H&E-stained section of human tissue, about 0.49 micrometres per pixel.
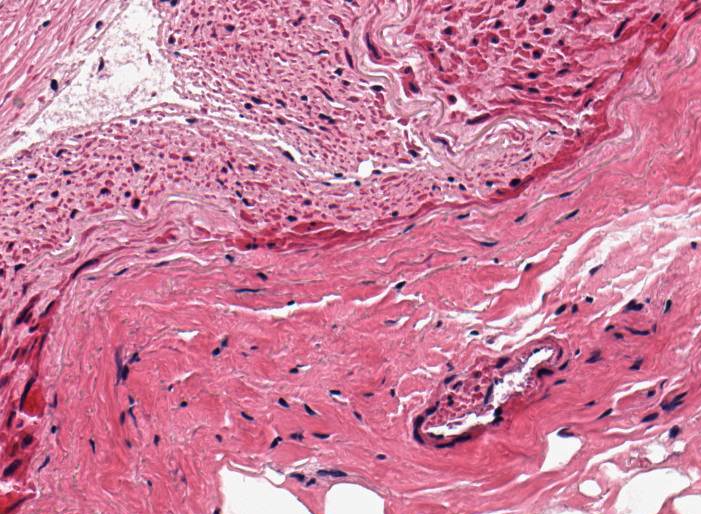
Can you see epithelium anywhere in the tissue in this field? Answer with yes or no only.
No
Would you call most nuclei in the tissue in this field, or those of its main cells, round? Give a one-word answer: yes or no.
No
